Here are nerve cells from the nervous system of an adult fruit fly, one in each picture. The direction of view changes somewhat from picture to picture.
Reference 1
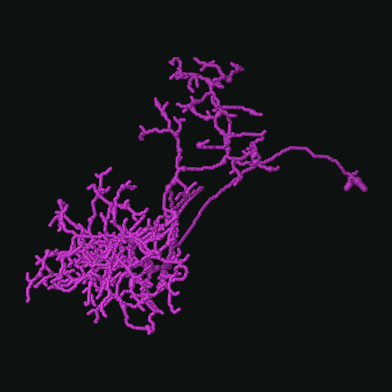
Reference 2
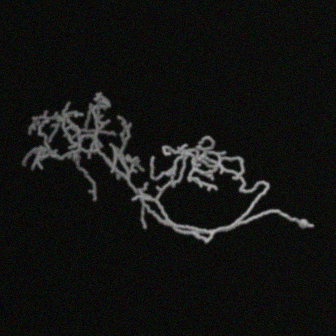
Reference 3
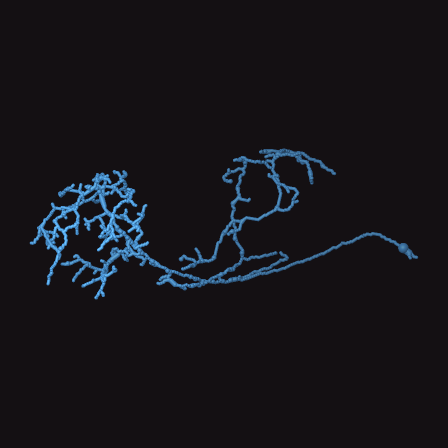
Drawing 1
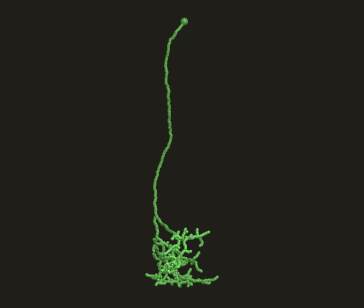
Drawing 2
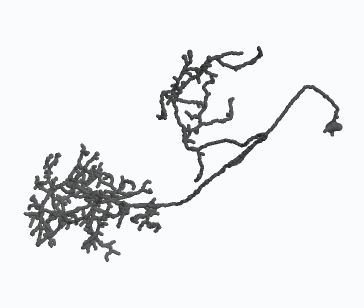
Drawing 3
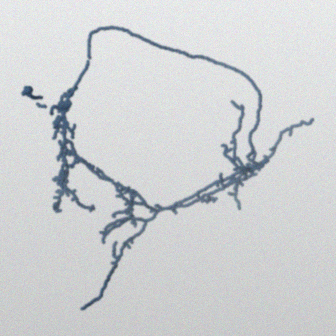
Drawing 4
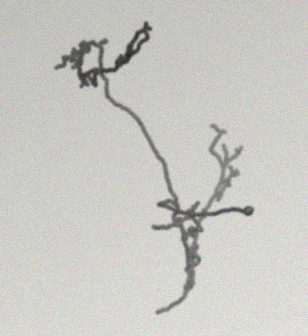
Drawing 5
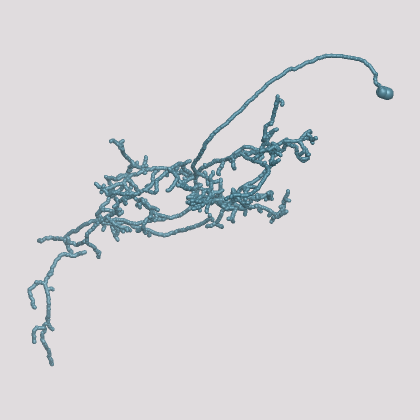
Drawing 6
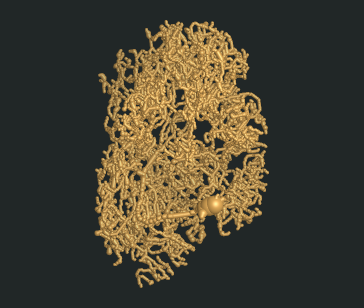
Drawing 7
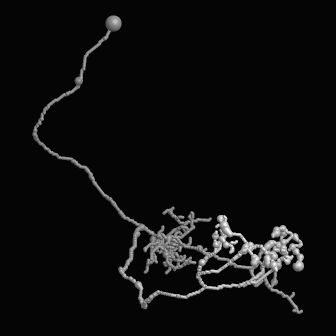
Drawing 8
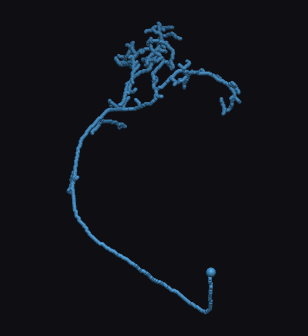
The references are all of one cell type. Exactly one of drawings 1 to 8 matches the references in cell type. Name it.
Drawing 2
